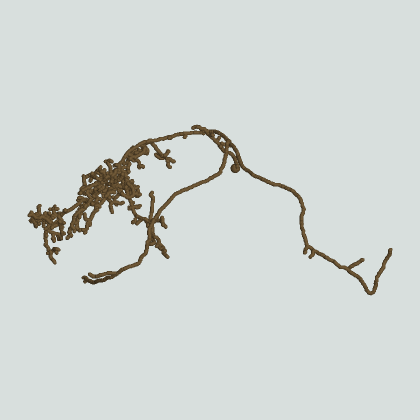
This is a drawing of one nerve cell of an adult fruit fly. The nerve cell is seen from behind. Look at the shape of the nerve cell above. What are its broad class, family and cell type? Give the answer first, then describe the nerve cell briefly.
It is a central-brain intrinsic neuron. Its family is hemilineage SMPad1. Its cell type is SIP104m. In this view it is wider than it is tall.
